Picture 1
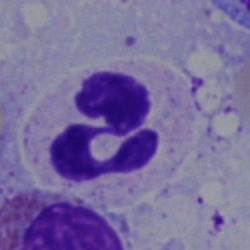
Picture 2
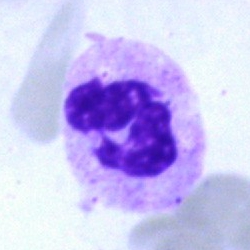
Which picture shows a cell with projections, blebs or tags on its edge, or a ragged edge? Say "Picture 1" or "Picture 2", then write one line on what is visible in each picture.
Picture 2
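In picture 1: The cell outline is smooth and roughly round.
In picture 2: A small pale projection sticks out from the top edge of the cell.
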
